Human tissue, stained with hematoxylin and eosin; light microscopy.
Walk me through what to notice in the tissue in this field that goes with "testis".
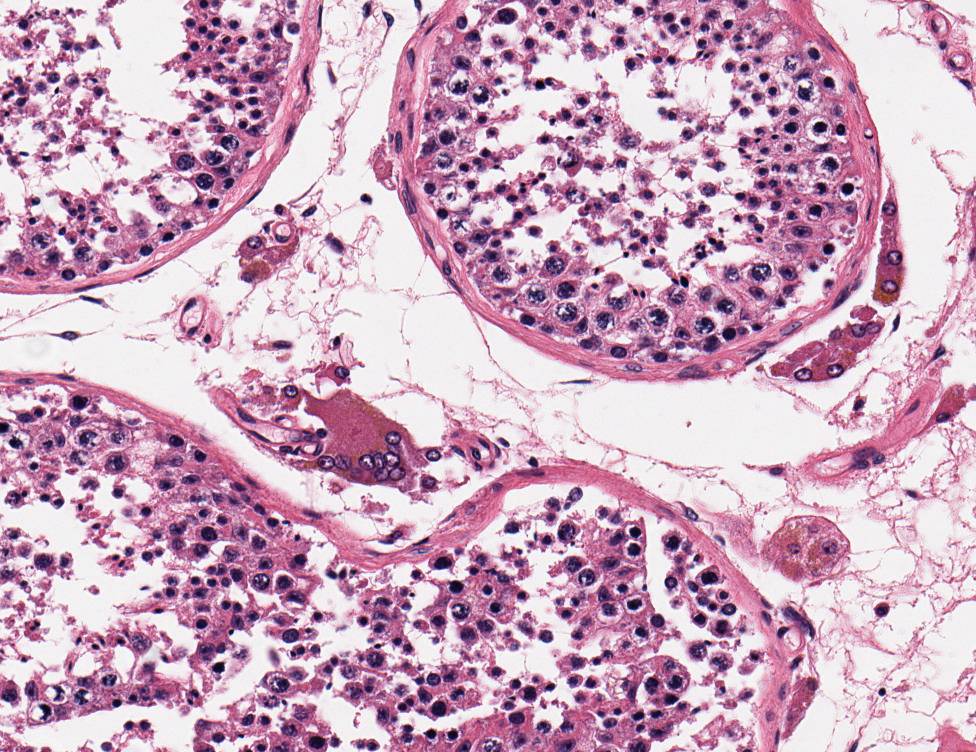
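First, many layers of round germ cells fill the tubules, rather than a single-layered lining. Second, the middle layers hold large cells with big round nuclei of coarse, clumped chromatin, consistent with spermatocytes; many small, dark, round nuclei crowd toward the centres.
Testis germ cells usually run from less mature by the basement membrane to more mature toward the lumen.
This layering fits that. Third, interstitial cells show golden-brown pigment in their cytoplasm.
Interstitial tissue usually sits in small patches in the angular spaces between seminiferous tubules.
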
